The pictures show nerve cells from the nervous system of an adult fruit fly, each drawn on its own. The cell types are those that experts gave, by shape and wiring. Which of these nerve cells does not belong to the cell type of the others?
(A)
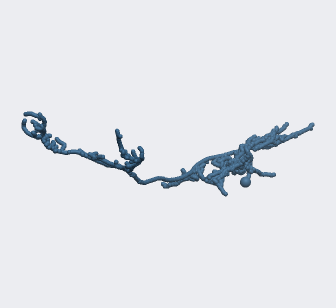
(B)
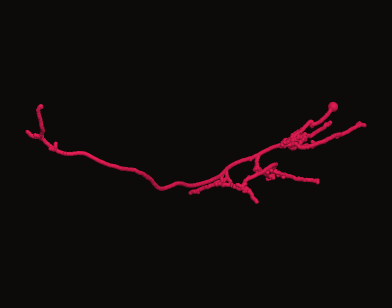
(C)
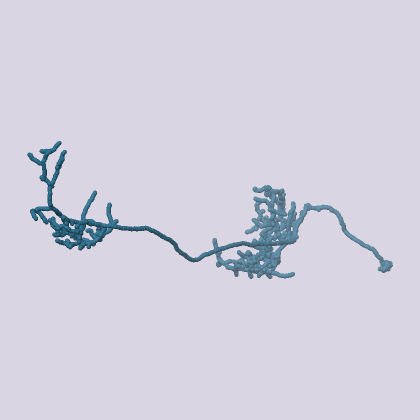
C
